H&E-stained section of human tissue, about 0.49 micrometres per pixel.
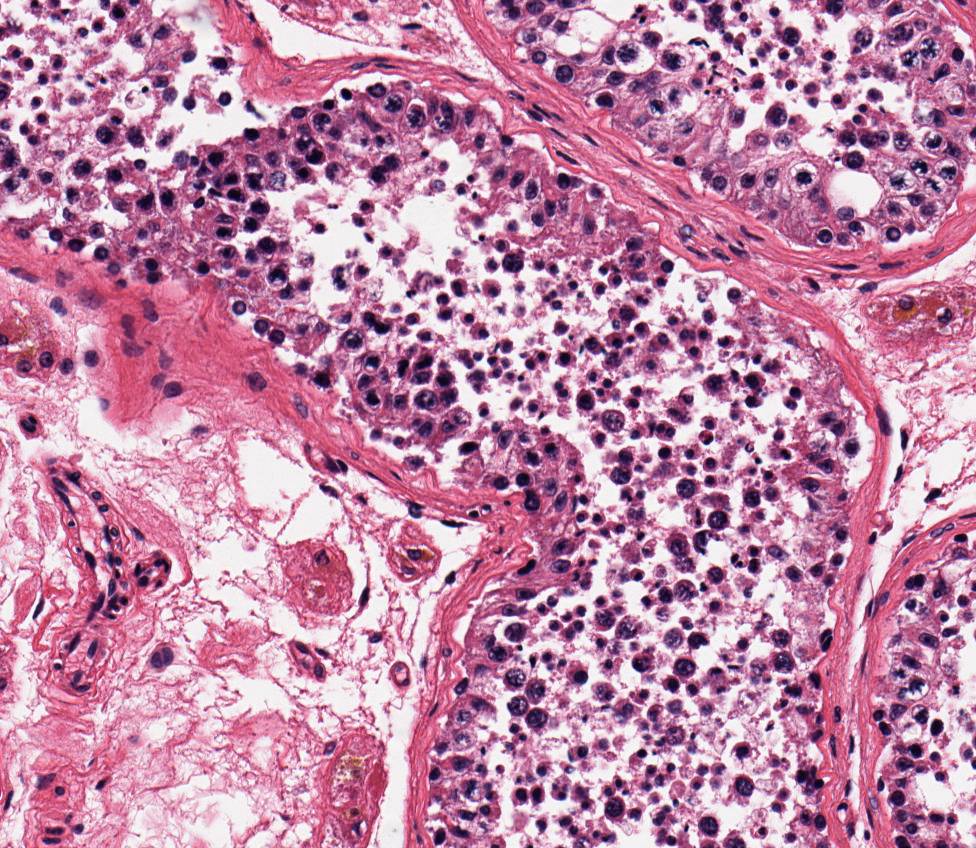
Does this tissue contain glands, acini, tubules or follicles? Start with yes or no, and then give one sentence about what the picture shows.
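Yes. The field is mostly taken up by closely packed tubules full of cells, with a wedge of loose interstitial tissue at the lower left.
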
